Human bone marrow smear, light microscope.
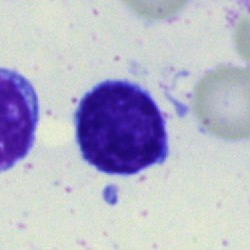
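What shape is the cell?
Roughly round, I think, with a smooth border.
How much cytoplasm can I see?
Hardly any; the nucleus seems to fill nearly the whole cell.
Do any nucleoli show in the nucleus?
None that I can find, and no granules either.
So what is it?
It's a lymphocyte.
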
